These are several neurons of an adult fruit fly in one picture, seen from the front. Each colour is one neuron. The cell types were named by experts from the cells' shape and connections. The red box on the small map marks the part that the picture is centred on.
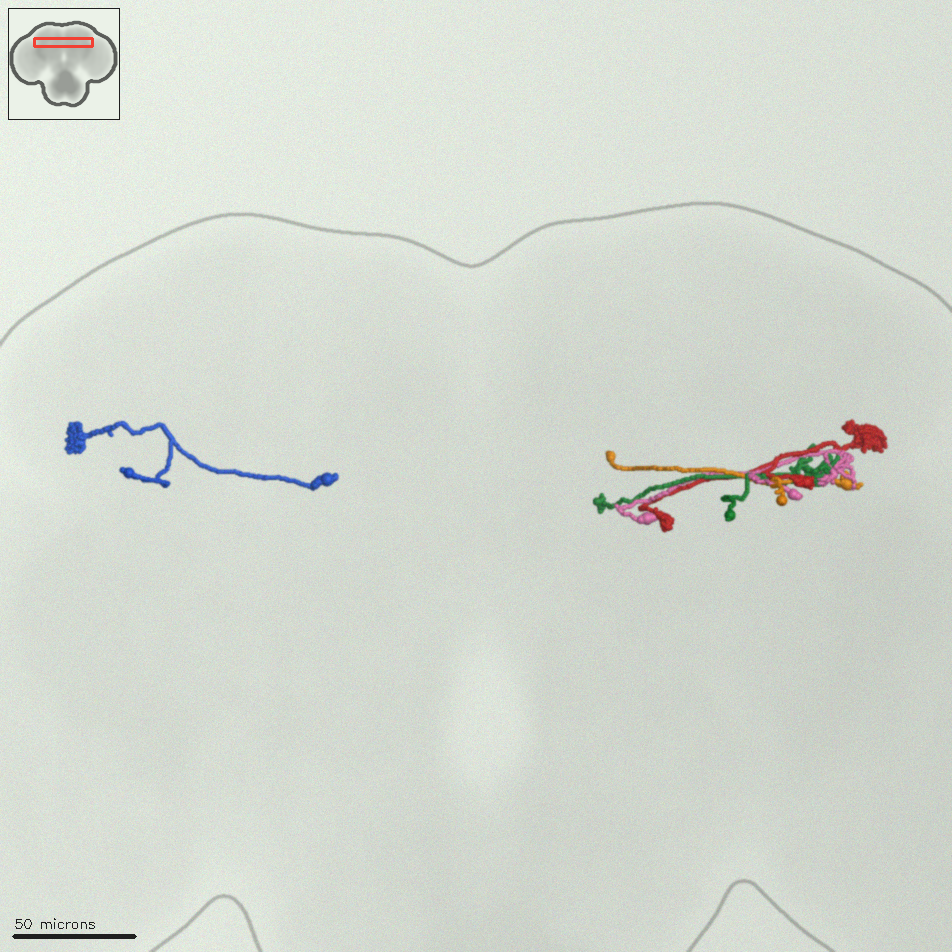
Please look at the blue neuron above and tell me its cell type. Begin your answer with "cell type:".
cell type: TuBu06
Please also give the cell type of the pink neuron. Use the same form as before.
cell type: TuBu02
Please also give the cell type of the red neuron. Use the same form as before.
cell type: TuBu01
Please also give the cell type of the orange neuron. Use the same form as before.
cell type: TuBu07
